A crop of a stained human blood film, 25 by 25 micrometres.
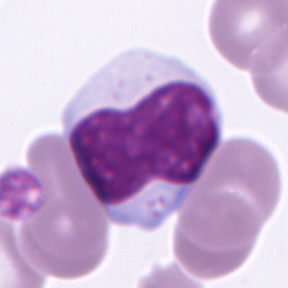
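Large granular lymphocyte: an irregular, somewhat angular cell, not smoothly round, about 15 micrometres across. The broad, irregular nucleus measures about 13 by 11 micrometres, takes up about 60% of the cell's area, and pinches in at a waist-like indentation near its middle. Around it the cytoplasm is pale greyish-blue, with a few fine pinkish-purple granules sparsely scattered.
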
